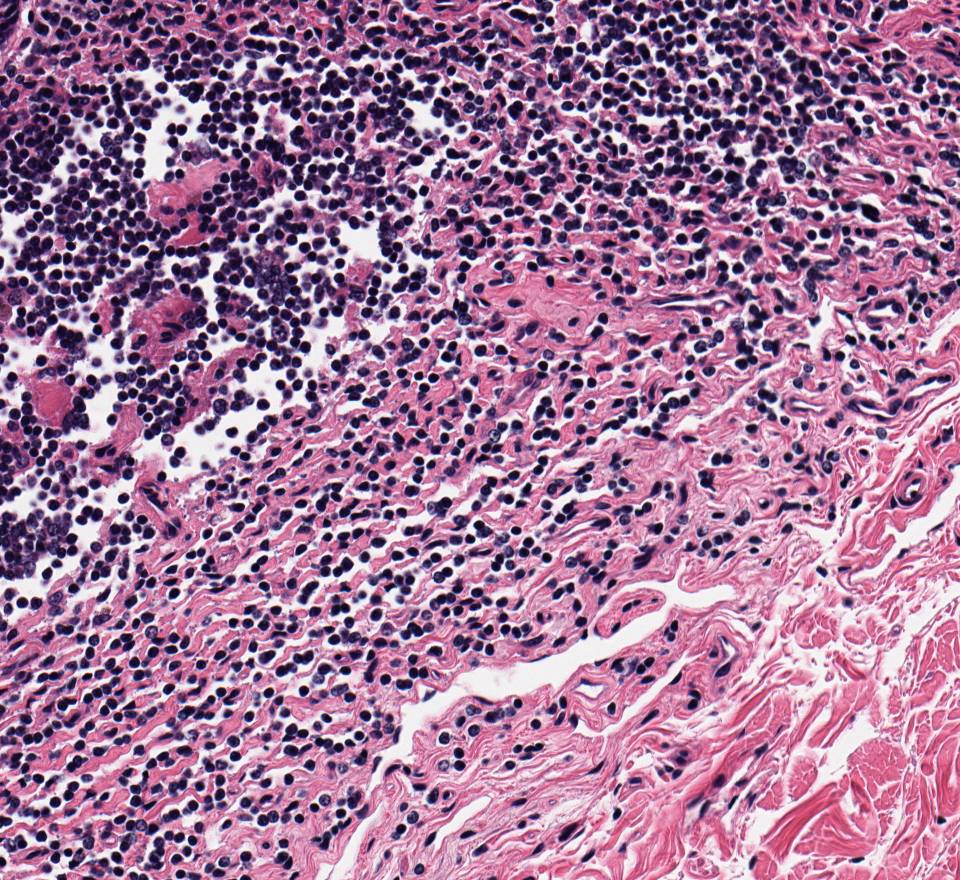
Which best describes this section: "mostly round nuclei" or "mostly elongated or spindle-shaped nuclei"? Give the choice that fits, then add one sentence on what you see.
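Mostly round nuclei. The predominant cells are small lymphocytes with round, dark nuclei and scant cytoplasm.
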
